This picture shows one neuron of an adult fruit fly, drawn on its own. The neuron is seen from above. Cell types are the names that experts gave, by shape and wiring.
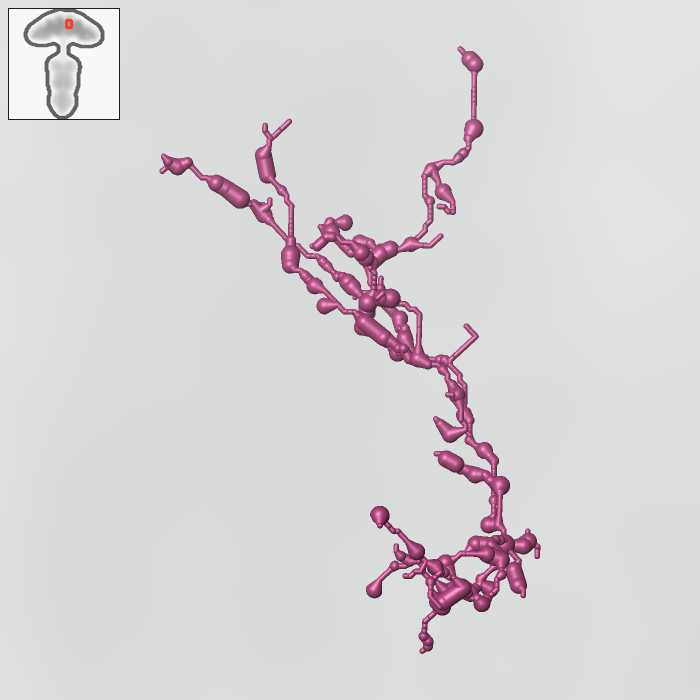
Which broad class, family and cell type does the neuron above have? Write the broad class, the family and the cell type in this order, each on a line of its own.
central-brain intrinsic neuron
hemilineage SIPa1_dorsal
ATL004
